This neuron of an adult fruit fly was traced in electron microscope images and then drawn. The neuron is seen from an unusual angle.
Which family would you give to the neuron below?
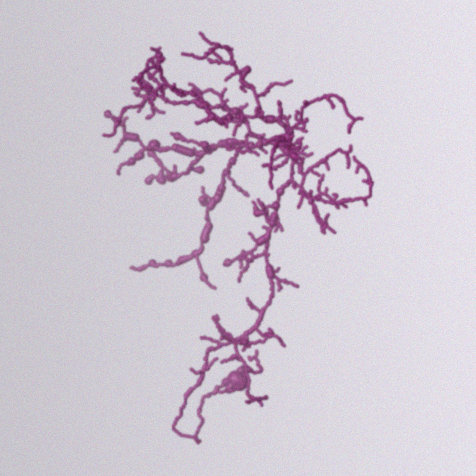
hemilineage 13A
